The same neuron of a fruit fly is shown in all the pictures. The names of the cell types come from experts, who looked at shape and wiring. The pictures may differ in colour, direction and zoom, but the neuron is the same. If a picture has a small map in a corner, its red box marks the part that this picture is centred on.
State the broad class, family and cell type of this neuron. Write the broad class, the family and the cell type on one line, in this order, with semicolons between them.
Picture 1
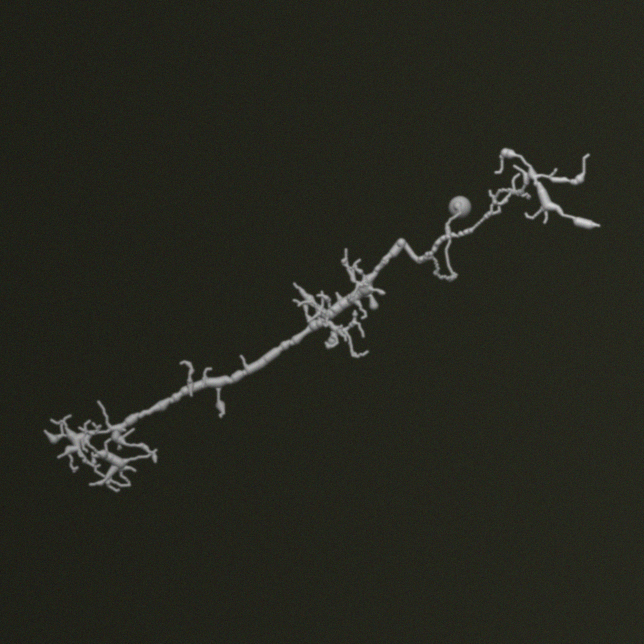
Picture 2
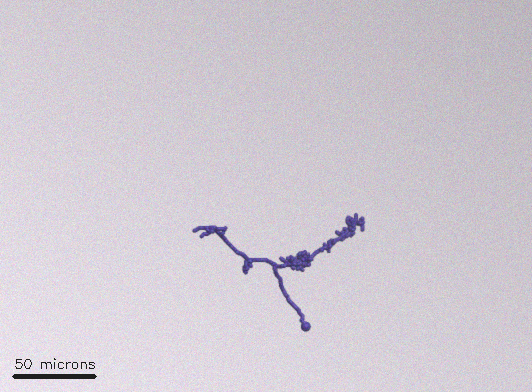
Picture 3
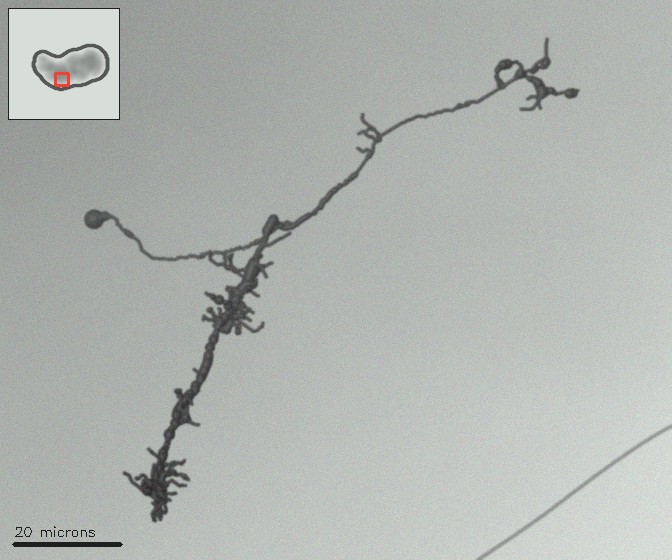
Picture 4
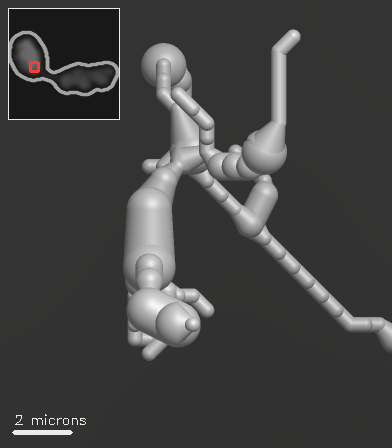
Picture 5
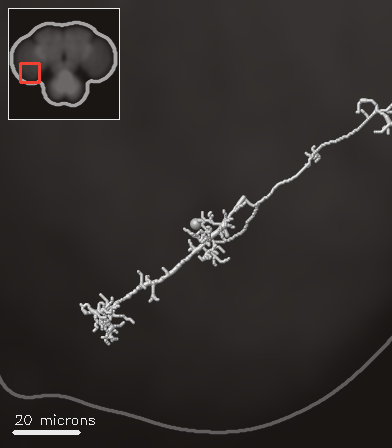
optic-lobe intrinsic neuron; T; T2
